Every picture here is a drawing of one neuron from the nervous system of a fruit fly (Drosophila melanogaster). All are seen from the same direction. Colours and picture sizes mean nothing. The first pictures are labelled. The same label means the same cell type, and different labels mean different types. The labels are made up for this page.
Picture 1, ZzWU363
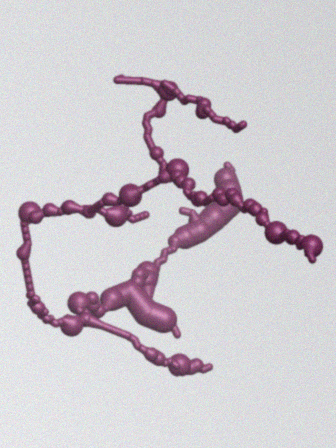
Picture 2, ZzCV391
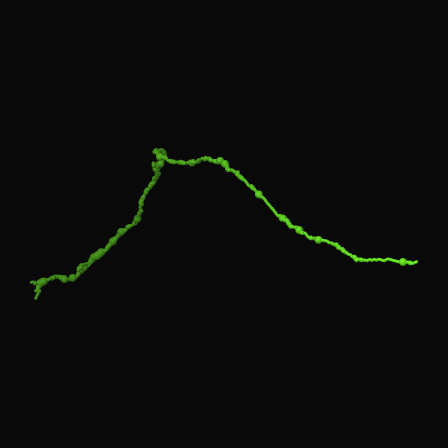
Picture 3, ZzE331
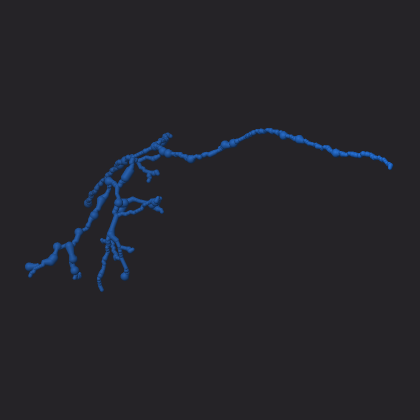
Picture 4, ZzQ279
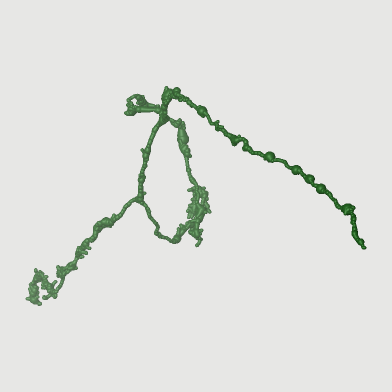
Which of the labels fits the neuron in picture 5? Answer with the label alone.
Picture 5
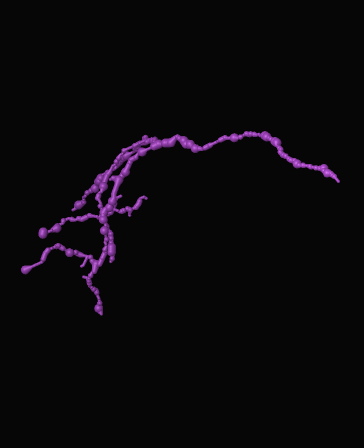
ZzE331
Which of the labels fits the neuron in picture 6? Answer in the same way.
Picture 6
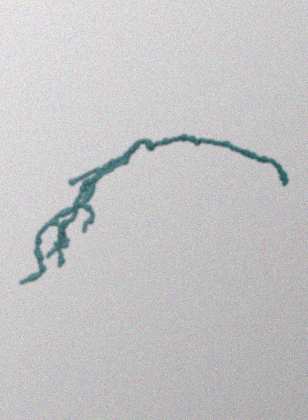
ZzE331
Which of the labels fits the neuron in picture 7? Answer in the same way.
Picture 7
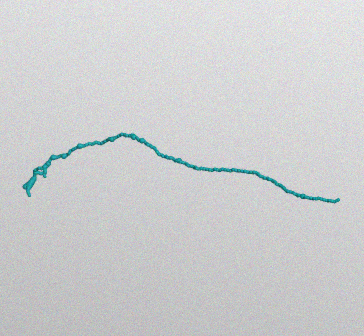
ZzCV391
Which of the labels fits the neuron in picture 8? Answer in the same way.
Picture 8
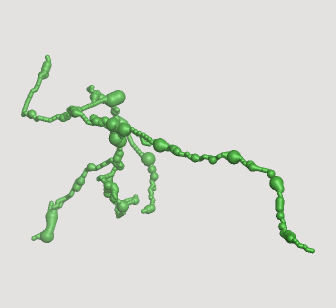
ZzQ279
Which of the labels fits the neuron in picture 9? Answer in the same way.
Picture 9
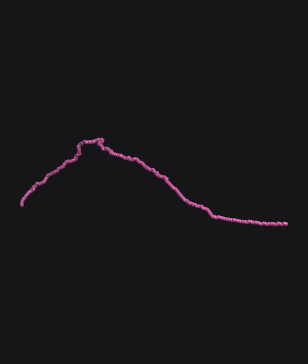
ZzCV391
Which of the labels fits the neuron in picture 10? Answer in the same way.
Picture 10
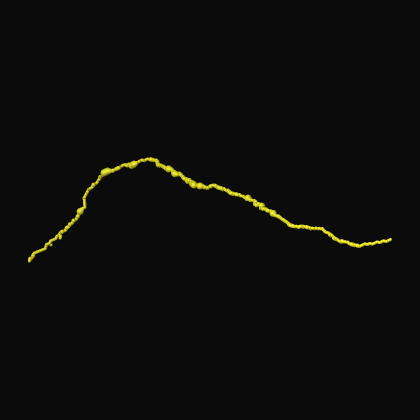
ZzCV391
